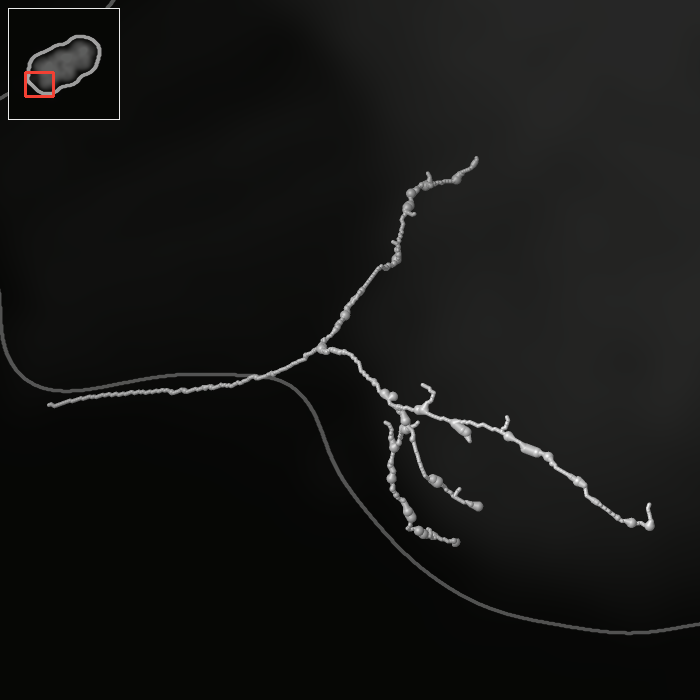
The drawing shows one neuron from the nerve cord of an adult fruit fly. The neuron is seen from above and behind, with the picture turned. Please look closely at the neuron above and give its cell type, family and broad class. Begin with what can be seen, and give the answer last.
No cell body is drawn. As drawn here it is wider than it is tall. The cell type is DNge019. Its family is hemilineage MX12. This is a descending neuron.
